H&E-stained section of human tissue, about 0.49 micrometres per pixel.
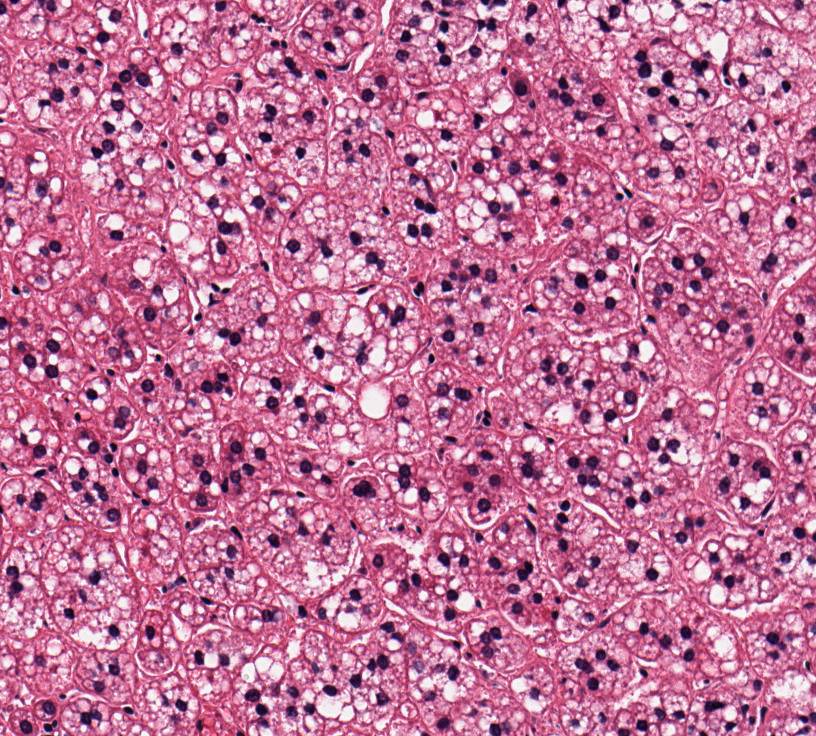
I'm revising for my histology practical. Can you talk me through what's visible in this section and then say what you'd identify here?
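Nearly every cell, it seems, has cytoplasm filled with many small clear vacuoles, giving a bubbly look. The nuclei are small, round and darkly stained, and fairly uniform in size across the whole field. Along the thin septa between the nests, I find flattened, dark, elongated nuclei. So this is adrenal gland.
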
